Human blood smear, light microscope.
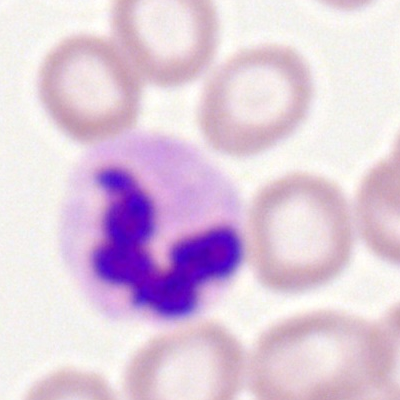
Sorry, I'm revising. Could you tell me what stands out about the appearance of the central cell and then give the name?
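You've got a round, smooth outline and dense, dark purple chromatin. There's plenty of pale pinkish-lilac cytoplasm, with no large coarse orange-red granules in it. It's a segmented neutrophil.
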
